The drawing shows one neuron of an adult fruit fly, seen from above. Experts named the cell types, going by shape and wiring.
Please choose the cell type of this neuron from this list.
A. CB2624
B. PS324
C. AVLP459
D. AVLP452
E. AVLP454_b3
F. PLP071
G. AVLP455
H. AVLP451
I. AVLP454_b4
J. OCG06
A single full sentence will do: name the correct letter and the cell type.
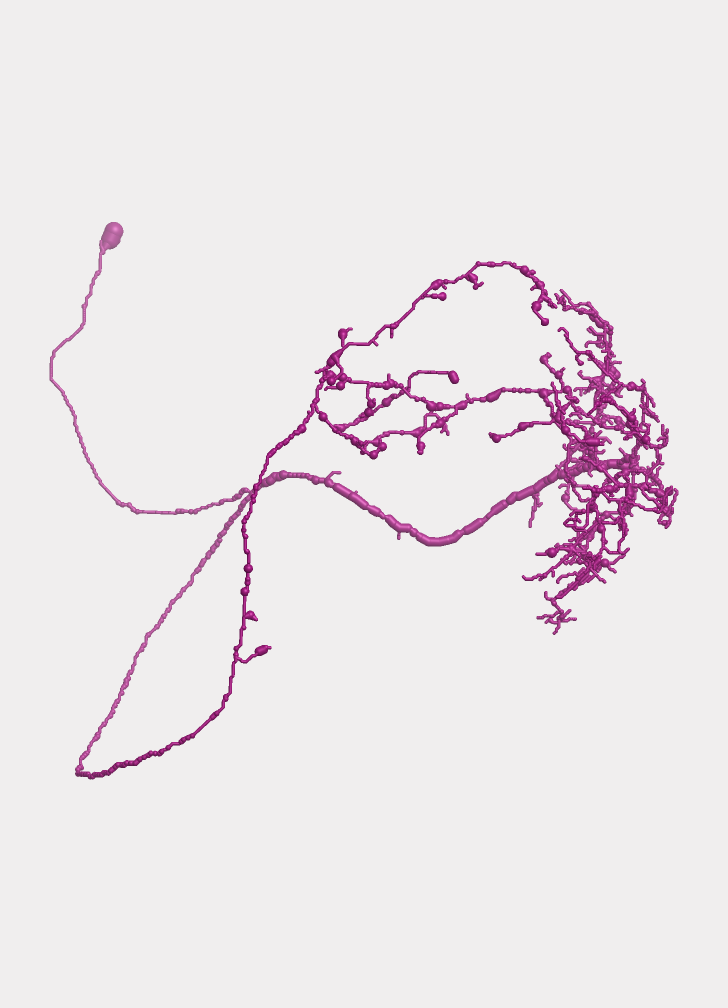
Option I lists AVLP454_b4, and that is the cell type of the neuron.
